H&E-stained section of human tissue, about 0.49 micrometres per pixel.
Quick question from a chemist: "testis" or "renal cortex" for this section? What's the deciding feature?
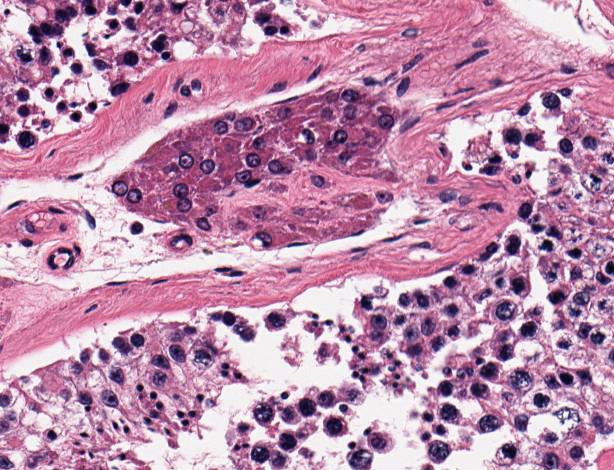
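This is testis. A fibrous band with scattered elongated nuclei parallel to its fibres encloses, mid-field, a compact nest of polygonal cells with abundant eosinophilic cytoplasm. Above and below it crowd loosely cohesive round cells with dark round nuclei. In the lower half, larger round nuclei with coarse clumped chromatin lie among smaller dense dark nuclei.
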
